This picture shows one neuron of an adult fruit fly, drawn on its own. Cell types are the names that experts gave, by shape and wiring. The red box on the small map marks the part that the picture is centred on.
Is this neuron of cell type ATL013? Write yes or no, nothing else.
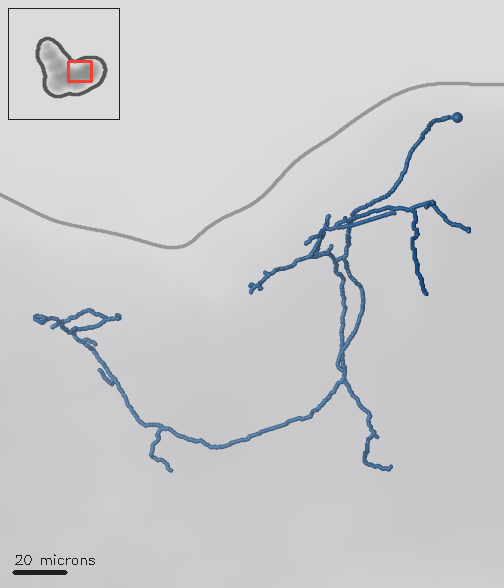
yes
